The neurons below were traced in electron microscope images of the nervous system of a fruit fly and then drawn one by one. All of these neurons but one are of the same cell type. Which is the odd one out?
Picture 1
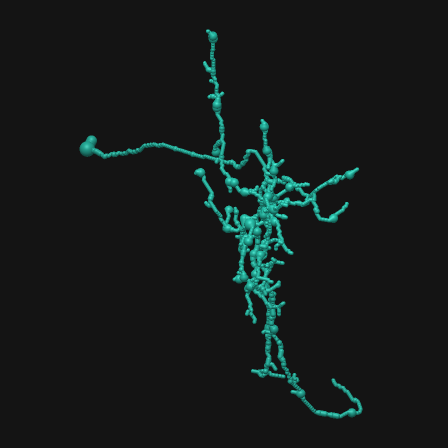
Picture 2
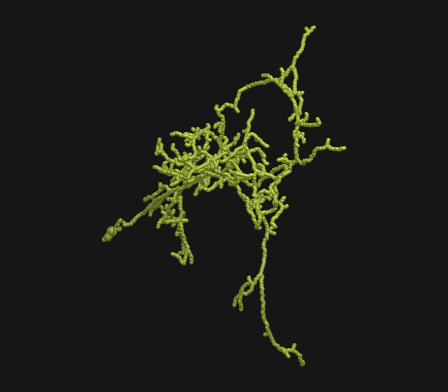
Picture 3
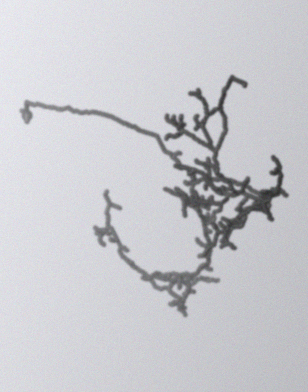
Picture 2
